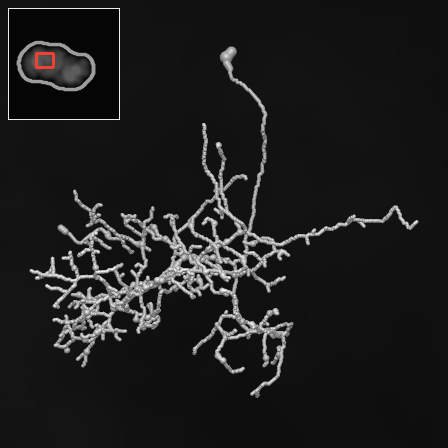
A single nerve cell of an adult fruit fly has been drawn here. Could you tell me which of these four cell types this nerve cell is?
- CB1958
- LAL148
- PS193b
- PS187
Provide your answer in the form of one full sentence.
The cell type CB1958 is the type of this nerve cell.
